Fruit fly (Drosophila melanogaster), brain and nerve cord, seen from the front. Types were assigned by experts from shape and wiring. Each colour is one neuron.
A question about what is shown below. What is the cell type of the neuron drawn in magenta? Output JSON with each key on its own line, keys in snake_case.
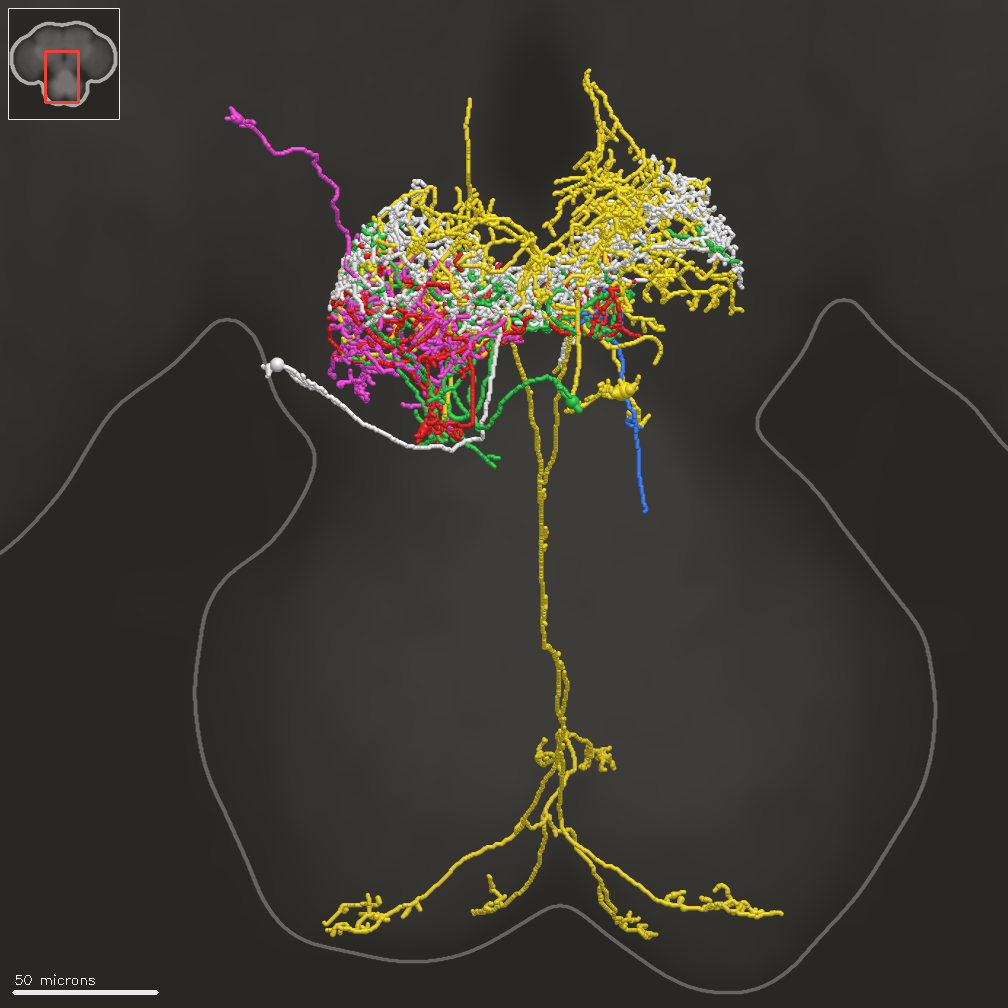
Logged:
{
 "cell_type": "GNG228"
}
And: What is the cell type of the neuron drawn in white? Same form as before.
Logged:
{
 "cell_type": "GNG016"
}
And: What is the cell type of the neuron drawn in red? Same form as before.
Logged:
{
 "cell_type": "GNG229"
}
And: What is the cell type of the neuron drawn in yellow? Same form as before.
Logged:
{
 "cell_type": "DNg103"
}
